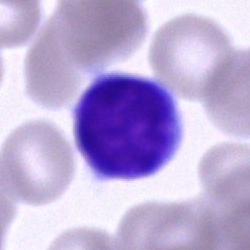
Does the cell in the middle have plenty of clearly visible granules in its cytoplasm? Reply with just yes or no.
No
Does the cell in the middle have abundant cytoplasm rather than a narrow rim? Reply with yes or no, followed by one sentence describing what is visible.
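No. Cytoplasm is barely visible, at most a very thin rim around the nucleus.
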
